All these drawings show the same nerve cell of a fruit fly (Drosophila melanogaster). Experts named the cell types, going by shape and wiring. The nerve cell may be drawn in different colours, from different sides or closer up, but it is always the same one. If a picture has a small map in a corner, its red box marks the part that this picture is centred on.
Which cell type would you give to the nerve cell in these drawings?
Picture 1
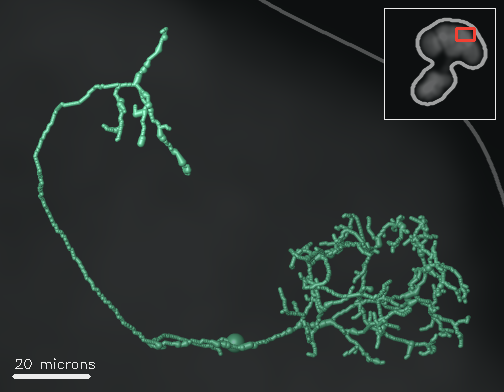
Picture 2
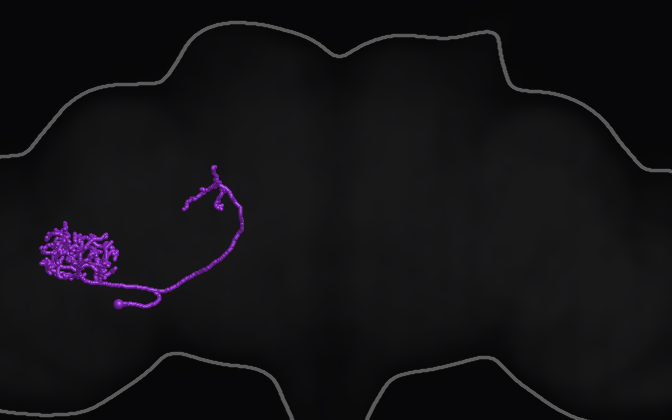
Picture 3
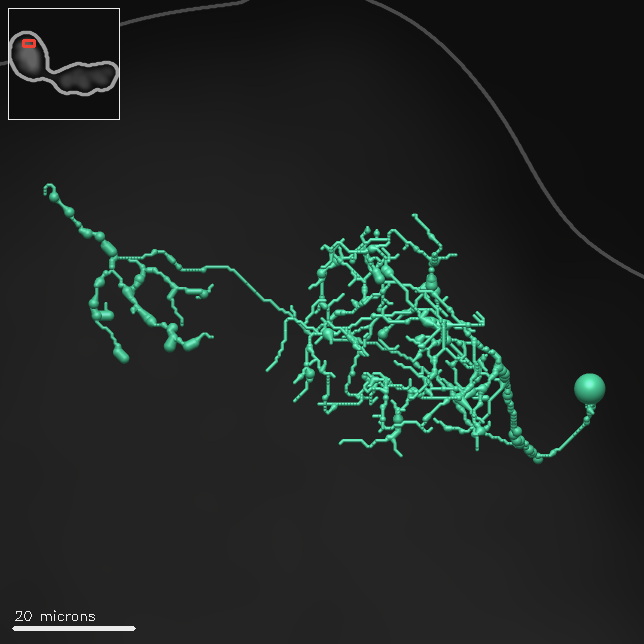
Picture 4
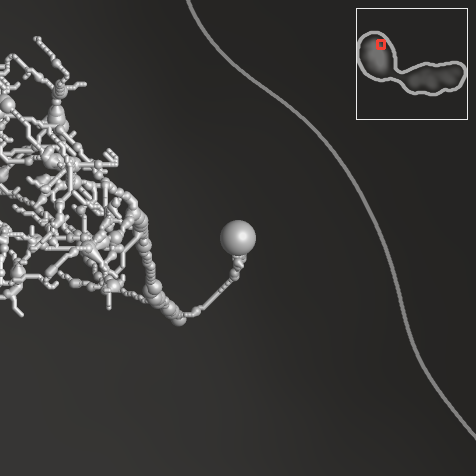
LHPV5a1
